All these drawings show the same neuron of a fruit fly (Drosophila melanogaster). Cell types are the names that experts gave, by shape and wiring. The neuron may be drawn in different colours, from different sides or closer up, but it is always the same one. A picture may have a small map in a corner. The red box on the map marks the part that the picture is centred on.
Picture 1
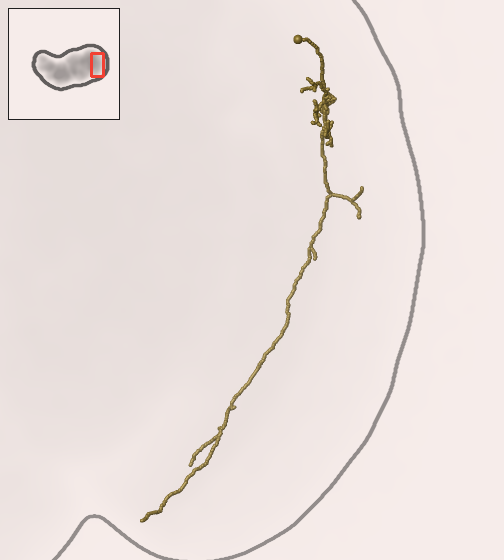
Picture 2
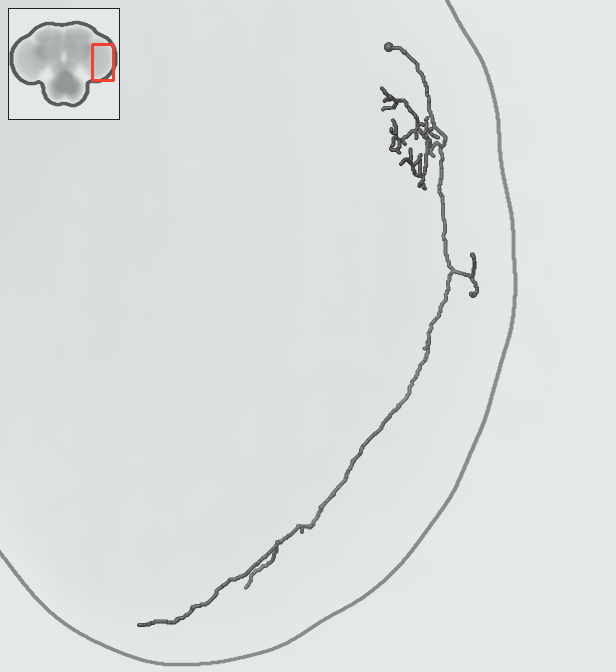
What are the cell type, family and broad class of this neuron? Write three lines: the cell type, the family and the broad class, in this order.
Cm10
Cm
optic-lobe intrinsic neuron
